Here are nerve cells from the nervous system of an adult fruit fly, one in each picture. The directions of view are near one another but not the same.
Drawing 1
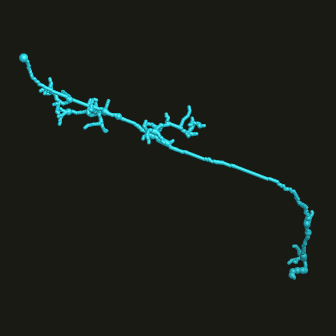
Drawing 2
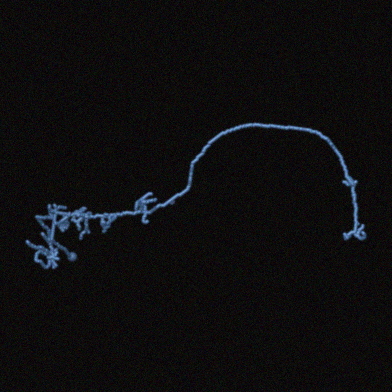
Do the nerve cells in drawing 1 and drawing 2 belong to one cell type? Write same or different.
same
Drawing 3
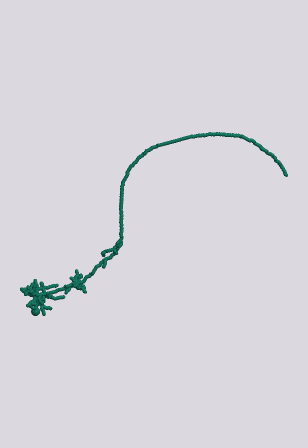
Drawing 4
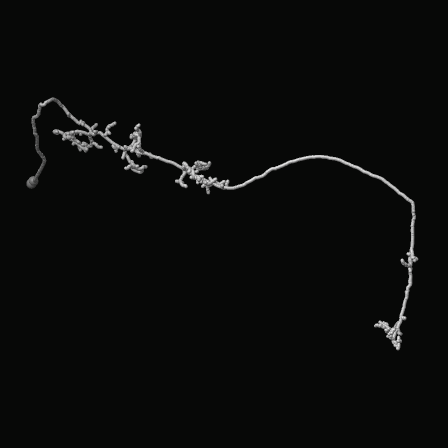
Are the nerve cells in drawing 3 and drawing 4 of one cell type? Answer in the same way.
different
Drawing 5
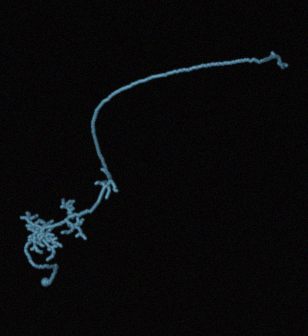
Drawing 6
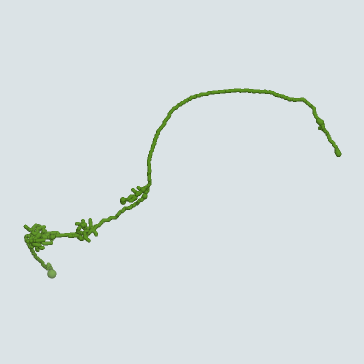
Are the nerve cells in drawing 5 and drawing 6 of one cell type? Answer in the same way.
same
